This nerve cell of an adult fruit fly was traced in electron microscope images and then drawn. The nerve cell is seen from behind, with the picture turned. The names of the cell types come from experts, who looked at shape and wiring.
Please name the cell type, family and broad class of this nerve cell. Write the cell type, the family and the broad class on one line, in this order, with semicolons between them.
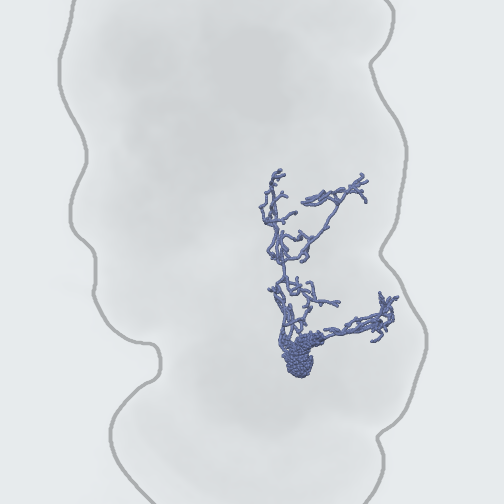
MBON11; MBON; central-brain intrinsic neuron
